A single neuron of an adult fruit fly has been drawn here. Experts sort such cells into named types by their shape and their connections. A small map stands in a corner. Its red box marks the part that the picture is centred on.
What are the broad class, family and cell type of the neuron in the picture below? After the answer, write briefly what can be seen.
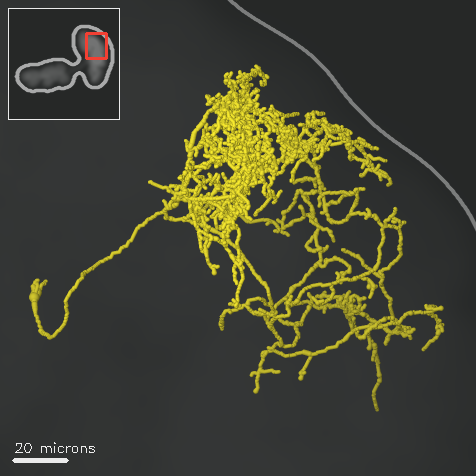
Its broad class is central-brain intrinsic neuron. Its family is hemilineage DM4_dorsal. It is of cell type pC1_18b. It lies in the brain. The cell body is on the left of the picture. By the scale bar it is about 160 microns wide in this view.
